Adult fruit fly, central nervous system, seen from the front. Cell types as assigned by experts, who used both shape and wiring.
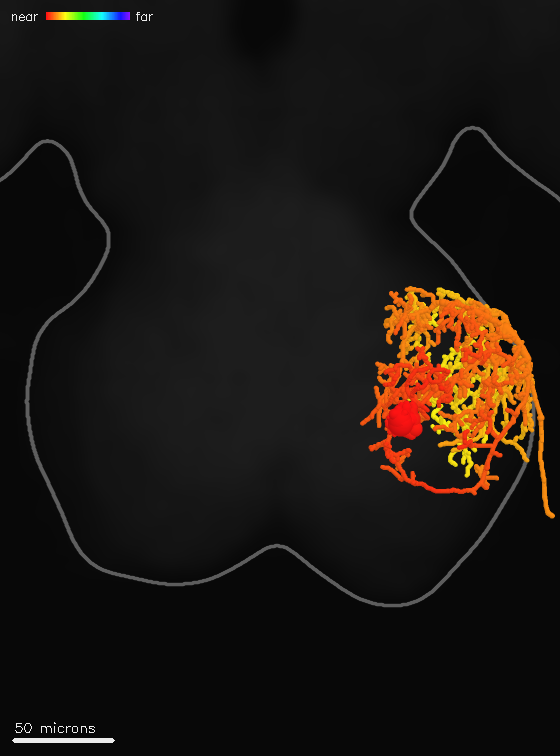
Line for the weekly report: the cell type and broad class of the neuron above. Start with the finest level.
Pleural remotor/abductor MN; motor neuron of the nerve cord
